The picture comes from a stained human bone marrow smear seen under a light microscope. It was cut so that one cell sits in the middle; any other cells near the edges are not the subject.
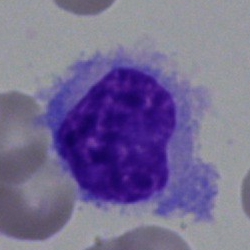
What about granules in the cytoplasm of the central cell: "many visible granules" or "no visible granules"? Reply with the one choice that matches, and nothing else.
No visible granules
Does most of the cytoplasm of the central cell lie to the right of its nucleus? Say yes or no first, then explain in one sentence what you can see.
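Yes. The cytoplasm is widest on the right and lower right of the nucleus.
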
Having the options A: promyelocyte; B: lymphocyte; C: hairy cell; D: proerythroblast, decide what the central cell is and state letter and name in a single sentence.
At the centre of the crop lies a hairy cell, which makes option C correct.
